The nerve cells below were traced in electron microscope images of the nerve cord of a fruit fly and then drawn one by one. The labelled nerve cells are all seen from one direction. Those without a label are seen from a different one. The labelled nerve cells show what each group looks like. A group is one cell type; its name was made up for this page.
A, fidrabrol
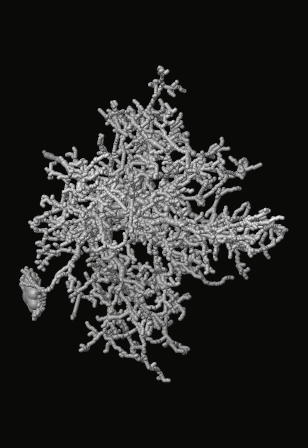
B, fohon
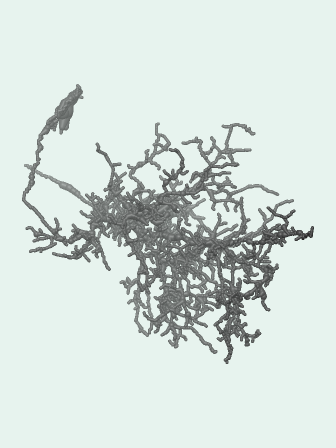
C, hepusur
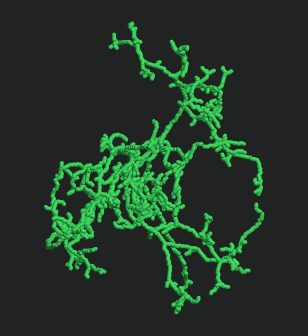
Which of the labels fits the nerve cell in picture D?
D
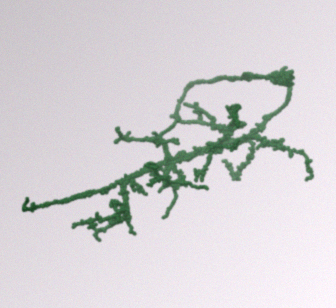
fohon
